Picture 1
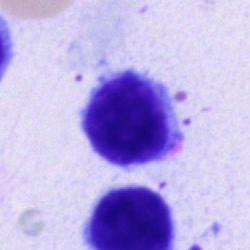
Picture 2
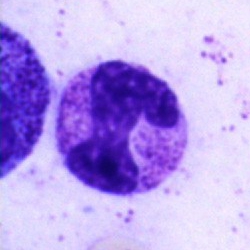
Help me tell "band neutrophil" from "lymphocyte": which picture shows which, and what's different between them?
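It's the lymphocyte in picture 1 and the band neutrophil in picture 2. The nucleus is what tells them apart: in picture 2 it's a thick curved band bent into an S-like shape, while in picture 1 it simply stains a uniformly dense, dark purple.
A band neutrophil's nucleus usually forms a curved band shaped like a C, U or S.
The outlines differ as well: picture 1 is roughly round but has a fuzzy, ragged margin with small irregular tufts sticking out at the top and right, whereas picture 2 is round and smooth. Dense, dark purple chromatin shows in both, clumped in the band neutrophil.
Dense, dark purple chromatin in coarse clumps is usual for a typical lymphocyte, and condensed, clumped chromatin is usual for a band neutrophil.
The band neutrophil shows no nucleoli and no vacuoles.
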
